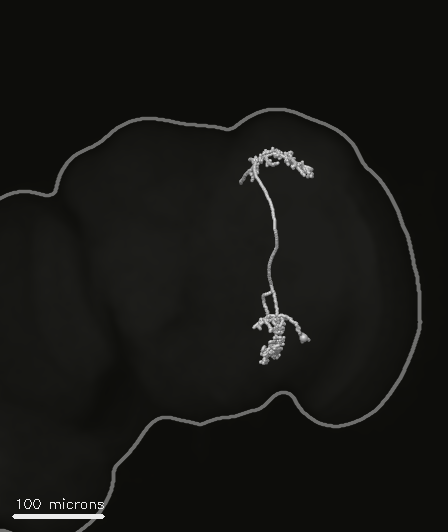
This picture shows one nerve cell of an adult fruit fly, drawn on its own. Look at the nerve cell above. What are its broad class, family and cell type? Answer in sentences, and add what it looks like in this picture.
Its broad class is central-brain intrinsic neuron. The family is hemilineage FLAa2. The cell type is SMP742. From top to bottom in the picture it spans about 250 microns. In this view it is more than twice as tall as it is wide.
